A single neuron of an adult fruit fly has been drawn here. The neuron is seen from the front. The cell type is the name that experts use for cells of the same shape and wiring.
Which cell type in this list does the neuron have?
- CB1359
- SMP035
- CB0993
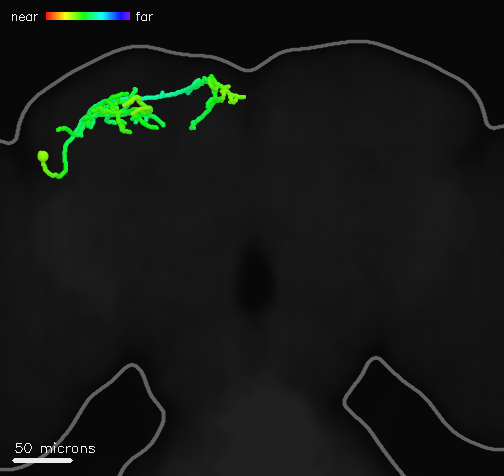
SMP035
